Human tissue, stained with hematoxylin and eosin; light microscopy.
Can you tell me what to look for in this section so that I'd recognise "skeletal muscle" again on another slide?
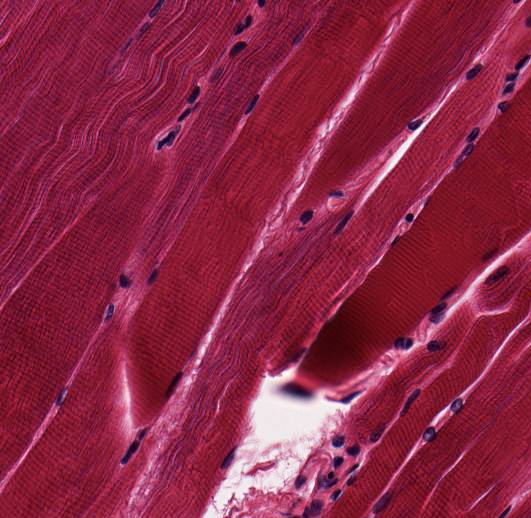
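This is skeletal muscle, and two features fit.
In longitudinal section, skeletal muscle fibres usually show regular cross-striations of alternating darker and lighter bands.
Here, fine cross-striations run transversely across the fibres.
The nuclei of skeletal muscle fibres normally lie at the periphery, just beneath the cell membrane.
These elongated dark nuclei sit at the fibre edges, not centrally. Also seen: deep pink-red fibre cytoplasm, and thin pale strands of connective tissue with small spindle-shaped nuclei between the fibres.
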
